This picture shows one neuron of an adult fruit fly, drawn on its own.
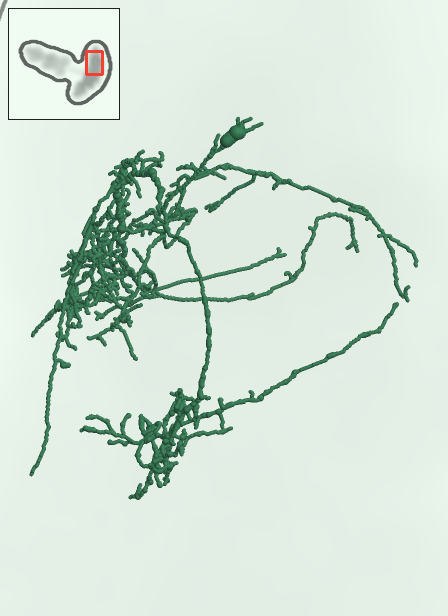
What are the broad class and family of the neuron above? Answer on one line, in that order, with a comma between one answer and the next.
central-brain intrinsic neuron, hemilineage SLPpl1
